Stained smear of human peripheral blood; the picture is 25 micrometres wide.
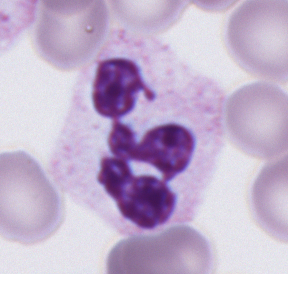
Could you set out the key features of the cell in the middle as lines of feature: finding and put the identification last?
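Nucleus: three or more lobes linked by thin strands
Nuclear tag: short, jutting rightward from the uppermost lobe
Chromatin: dark purple, coarsely clumped
Cytoplasm: fine pinkish-lilac granules
Name: segmented neutrophil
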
